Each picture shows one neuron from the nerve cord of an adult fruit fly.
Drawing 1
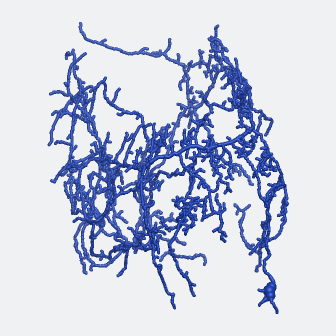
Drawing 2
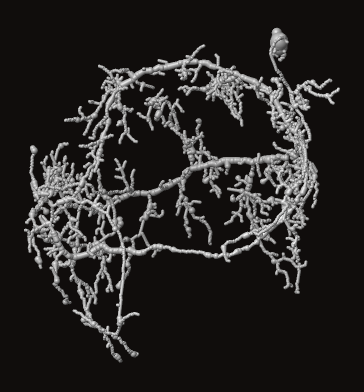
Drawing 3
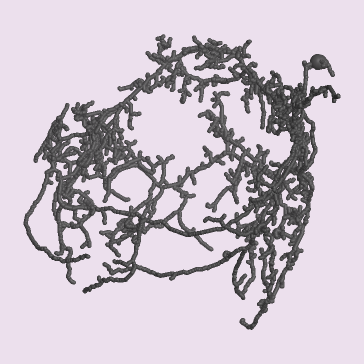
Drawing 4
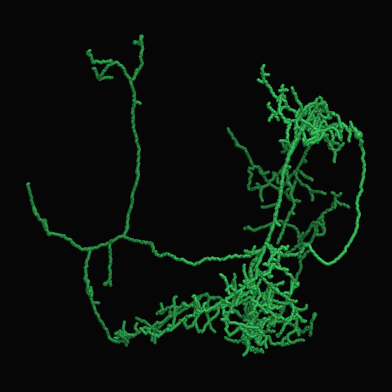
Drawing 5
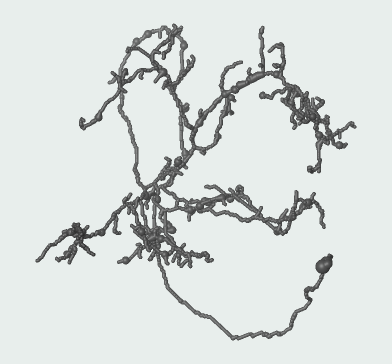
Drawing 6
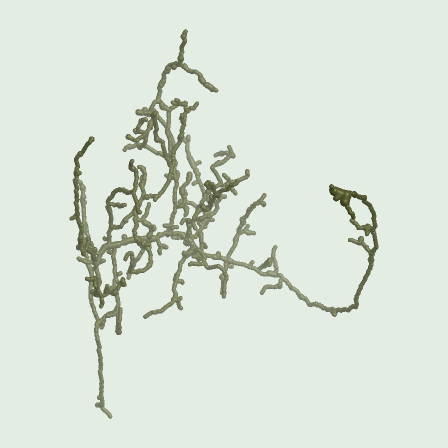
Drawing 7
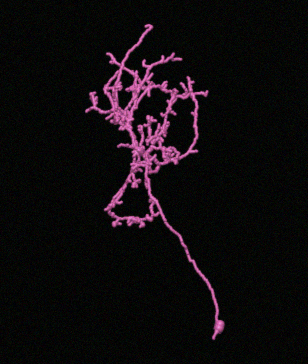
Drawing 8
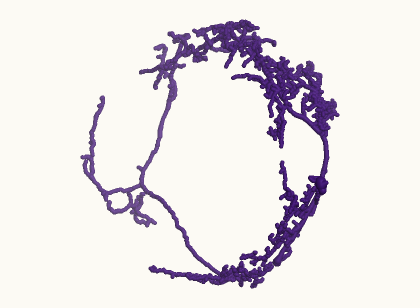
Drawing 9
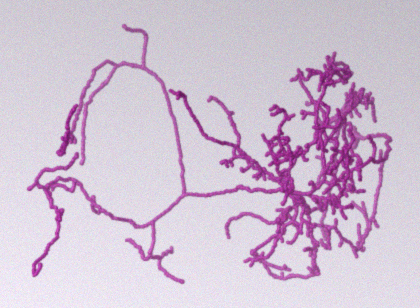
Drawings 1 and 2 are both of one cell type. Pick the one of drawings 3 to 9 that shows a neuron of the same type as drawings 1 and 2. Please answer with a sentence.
Drawing 3 shows a neuron of the same cell type.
